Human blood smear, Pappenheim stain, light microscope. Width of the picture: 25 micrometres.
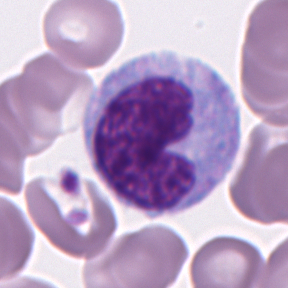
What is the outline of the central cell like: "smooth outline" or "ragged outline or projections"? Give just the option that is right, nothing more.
Smooth outline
